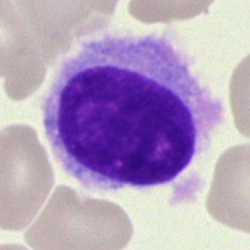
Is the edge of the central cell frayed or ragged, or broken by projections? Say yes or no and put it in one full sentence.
Yes, along its outline the cell is ragged or frayed, or has projections, blebs or tags.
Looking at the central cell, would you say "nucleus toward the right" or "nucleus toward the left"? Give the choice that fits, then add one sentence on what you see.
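Nucleus toward the left. The cytoplasmic rim is widest along the upper right side of the nucleus.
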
